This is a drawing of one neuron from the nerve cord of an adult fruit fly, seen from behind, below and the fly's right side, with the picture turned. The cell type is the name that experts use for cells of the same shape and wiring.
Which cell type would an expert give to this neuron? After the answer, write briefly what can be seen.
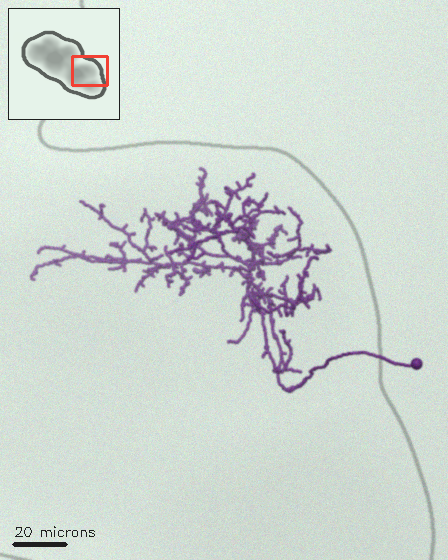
It is of cell type IN20A.22A055. Its broad class is nerve-cord intrinsic neuron. By the scale bar it is about 150 microns wide in this view. The picture shows dozens of branch ends.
